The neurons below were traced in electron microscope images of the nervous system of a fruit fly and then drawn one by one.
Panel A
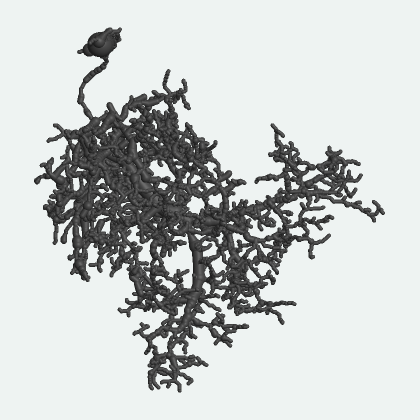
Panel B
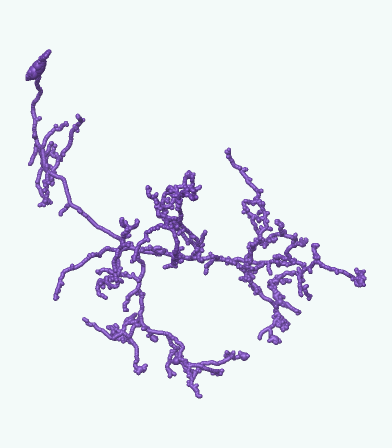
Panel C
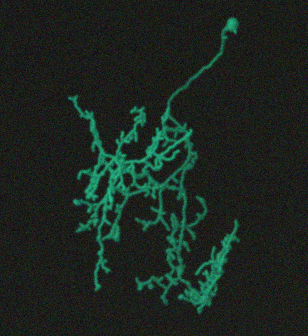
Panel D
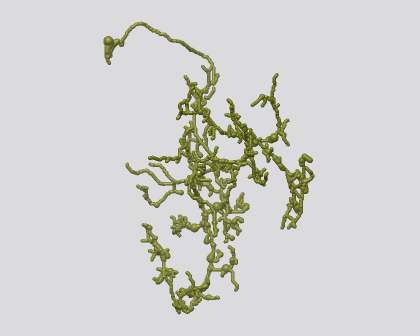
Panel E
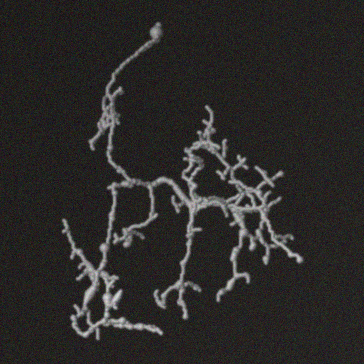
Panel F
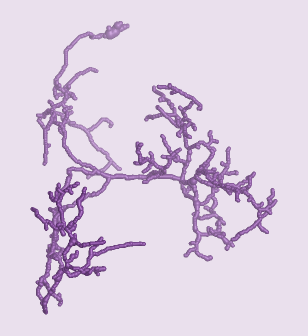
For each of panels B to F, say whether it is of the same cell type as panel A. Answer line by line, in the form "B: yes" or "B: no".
B: no
C: no
D: no
E: no
F: no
